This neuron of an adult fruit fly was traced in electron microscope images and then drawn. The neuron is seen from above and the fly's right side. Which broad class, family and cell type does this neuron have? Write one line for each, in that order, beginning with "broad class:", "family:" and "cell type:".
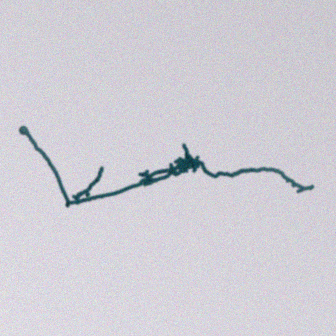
broad class: optic-lobe intrinsic neuron
family: C
cell type: C3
